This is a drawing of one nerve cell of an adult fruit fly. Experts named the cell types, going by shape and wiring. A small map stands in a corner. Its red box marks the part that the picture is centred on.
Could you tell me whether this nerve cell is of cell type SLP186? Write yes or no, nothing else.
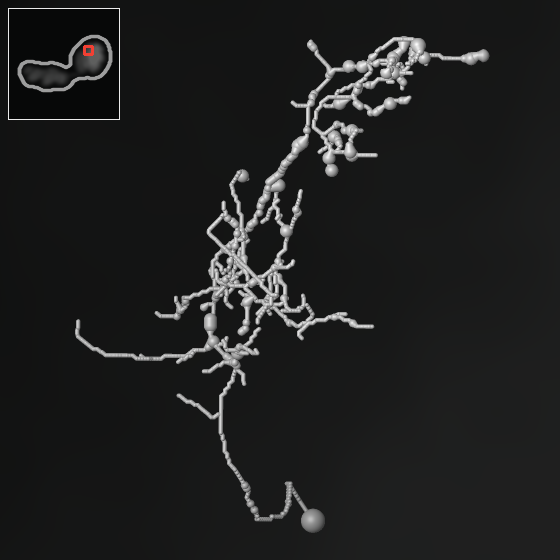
yes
